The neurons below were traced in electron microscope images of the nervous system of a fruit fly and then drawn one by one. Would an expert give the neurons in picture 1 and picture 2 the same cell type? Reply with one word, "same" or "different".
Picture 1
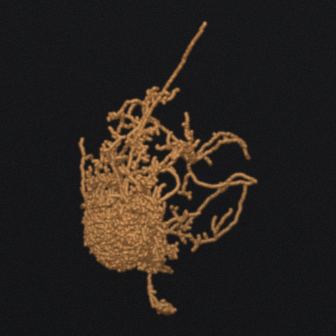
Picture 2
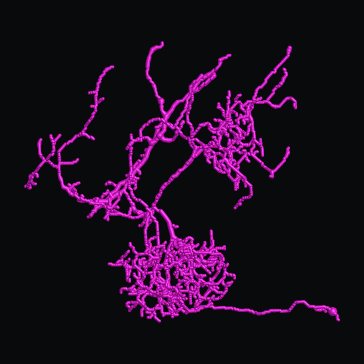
different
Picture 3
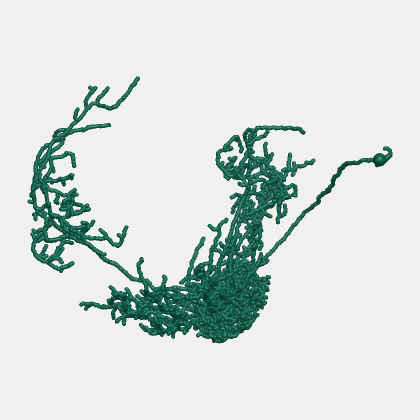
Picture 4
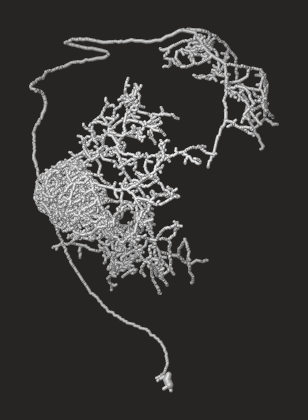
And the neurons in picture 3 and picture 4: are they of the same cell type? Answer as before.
same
